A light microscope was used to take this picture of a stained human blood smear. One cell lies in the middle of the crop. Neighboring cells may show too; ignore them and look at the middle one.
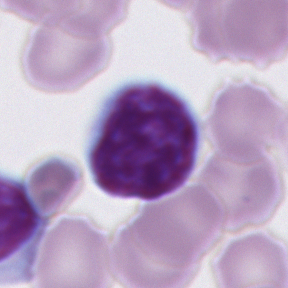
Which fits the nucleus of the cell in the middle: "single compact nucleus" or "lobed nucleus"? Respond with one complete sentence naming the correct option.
There is one compact round, oval or kidney-shaped nucleus in this cell.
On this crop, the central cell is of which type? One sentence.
In the centre of this crop there is a typical lymphocyte.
